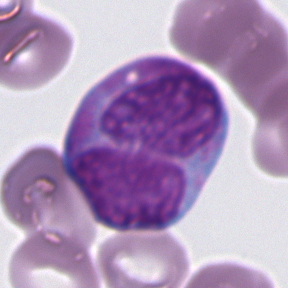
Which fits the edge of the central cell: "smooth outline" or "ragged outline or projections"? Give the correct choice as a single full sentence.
The outline of this cell is free of projections and smooth.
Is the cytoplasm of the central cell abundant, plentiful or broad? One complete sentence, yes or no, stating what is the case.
No, its nucleus occupies most of the cell, with scant cytoplasm.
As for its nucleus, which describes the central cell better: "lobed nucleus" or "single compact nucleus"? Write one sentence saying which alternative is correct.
The nucleus has been divided into two or more segments.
